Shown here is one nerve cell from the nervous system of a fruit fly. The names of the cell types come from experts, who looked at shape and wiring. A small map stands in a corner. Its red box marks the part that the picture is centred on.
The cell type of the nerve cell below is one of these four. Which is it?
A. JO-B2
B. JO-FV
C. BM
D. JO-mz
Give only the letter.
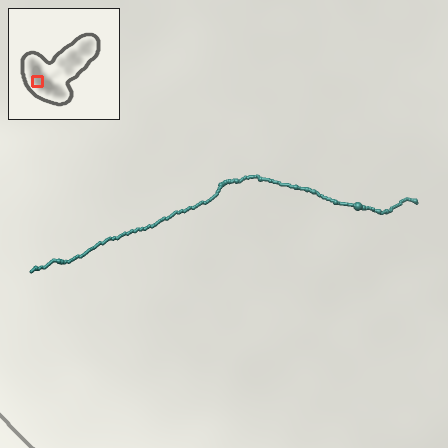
B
